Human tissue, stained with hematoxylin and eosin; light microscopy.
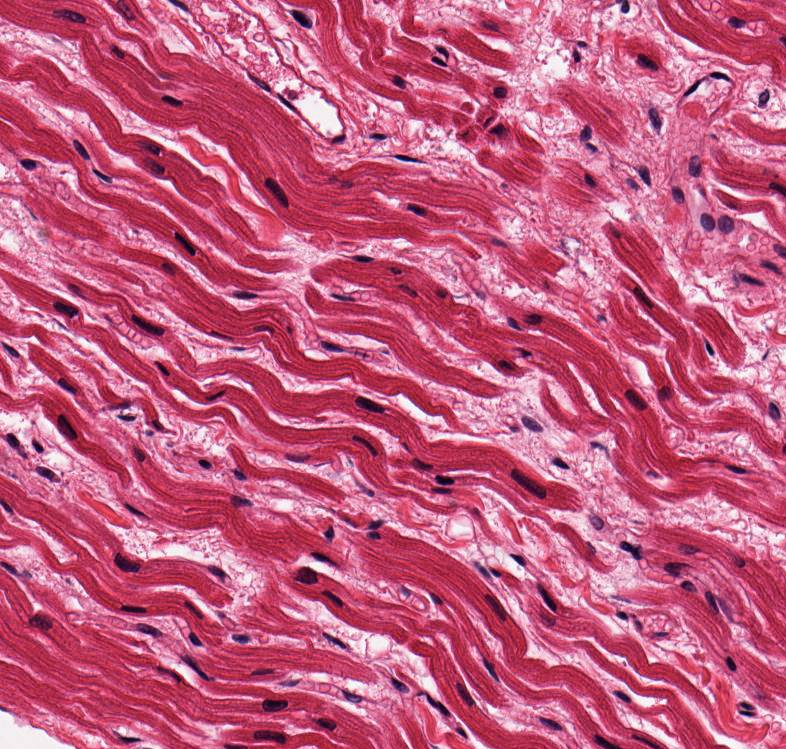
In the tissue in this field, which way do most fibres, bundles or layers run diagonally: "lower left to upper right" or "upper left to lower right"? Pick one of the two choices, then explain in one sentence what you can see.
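Upper left to lower right. Elongated muscle fibres run in parallel bundles diagonally across the field from upper left to lower right.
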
